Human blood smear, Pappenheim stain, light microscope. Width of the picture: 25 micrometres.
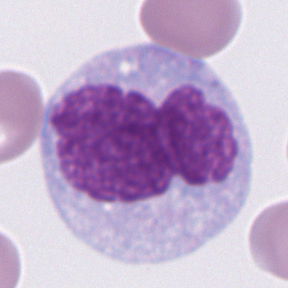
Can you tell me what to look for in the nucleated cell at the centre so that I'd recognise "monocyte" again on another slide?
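Taking the cytoplasm first, it shows only a faint, fine lilac granularity.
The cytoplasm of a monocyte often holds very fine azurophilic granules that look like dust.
That faint, fine granularity therefore goes with a monocyte. A few tiny clear spots also lie in the cytoplasm. The nucleus measures about 16 by 11 micrometres and is divided into two lobes, the left lobe larger than the right, with notches entering from both its top and bottom edges. This cell is a monocyte.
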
